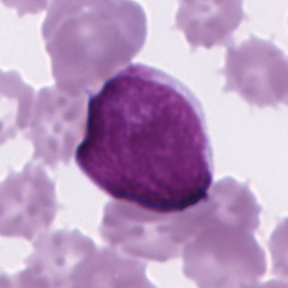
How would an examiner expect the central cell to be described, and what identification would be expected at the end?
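Single rounded oval nuclear mass, no lobes. Cytoplasm widest along upper right side; no granules visible. Outline smooth, no hair-like projections. Cell is a myeloblast.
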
